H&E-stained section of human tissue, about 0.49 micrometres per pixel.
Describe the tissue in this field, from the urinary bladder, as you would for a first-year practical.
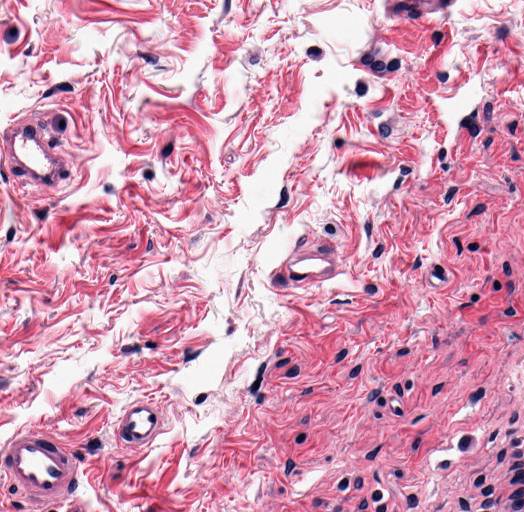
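See the pink collagen stroma: loose with white gaps at upper left, more compact at lower right. Its wavy bundles run in many directions, not one parallel line. Small rounded vessels with open lumina lined by plump nuclei lie along the left edge and lower left.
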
